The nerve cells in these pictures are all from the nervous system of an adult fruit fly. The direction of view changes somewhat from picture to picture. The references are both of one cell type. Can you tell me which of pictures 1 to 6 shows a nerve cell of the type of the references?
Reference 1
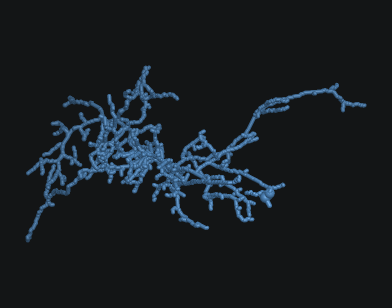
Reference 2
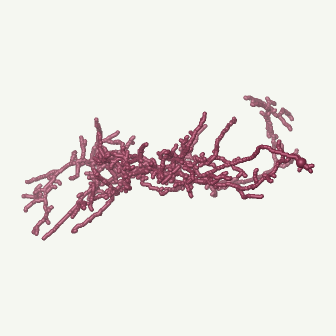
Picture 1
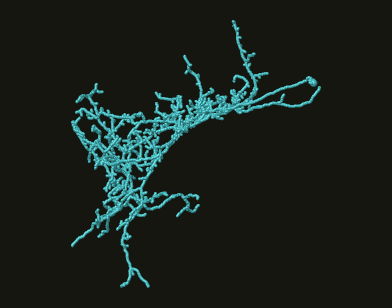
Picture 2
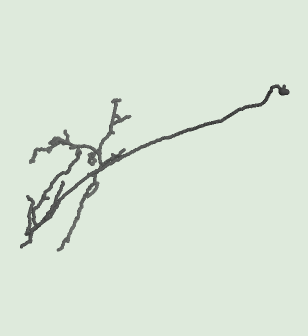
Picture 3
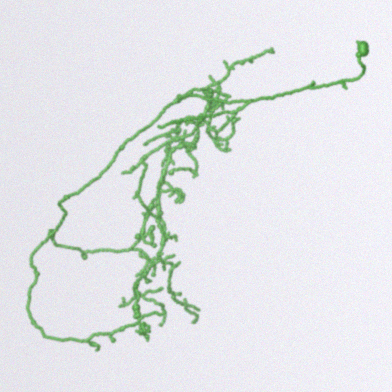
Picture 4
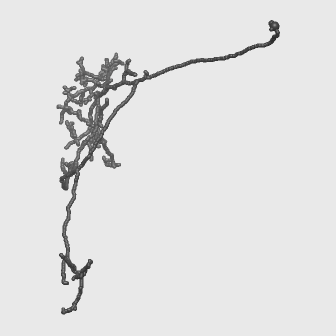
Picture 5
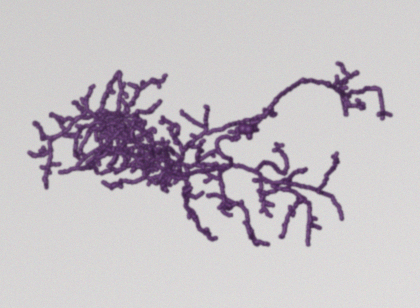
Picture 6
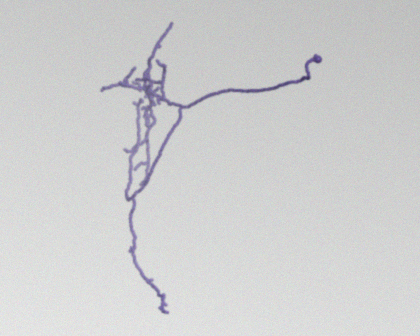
5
